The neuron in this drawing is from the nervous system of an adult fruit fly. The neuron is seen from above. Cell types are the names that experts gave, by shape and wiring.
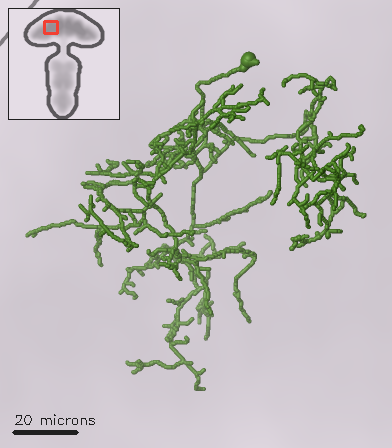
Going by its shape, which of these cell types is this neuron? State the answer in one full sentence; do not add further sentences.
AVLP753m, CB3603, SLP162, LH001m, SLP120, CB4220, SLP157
This neuron is given the cell type CB4220.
